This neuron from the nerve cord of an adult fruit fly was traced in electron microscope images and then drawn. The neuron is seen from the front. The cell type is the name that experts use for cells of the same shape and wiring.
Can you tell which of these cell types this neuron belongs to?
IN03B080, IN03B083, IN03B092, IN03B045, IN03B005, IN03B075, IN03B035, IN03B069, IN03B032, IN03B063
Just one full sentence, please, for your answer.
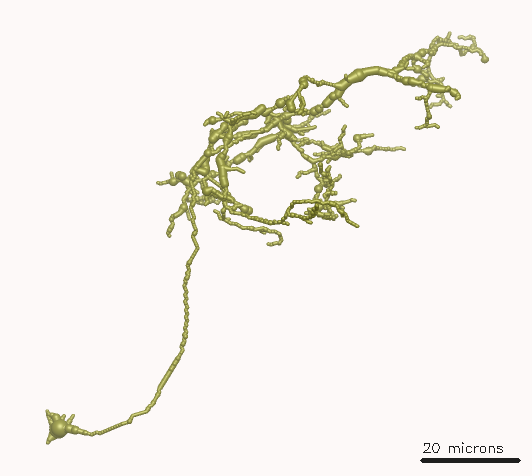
Belonging to the cell type IN03B080 is this neuron.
